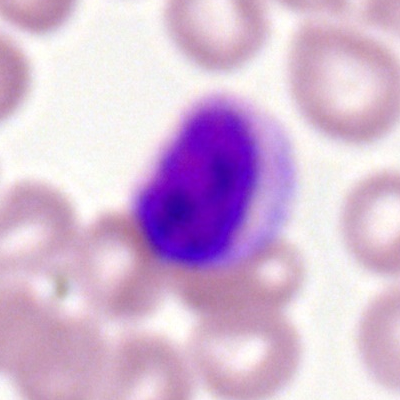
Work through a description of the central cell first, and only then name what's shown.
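Most of this cell is nucleus, sitting over toward the left. Its chromatin is deep purple. On the right, the cytoplasm makes a pale lilac crescent. That one's a lymphocyte.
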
